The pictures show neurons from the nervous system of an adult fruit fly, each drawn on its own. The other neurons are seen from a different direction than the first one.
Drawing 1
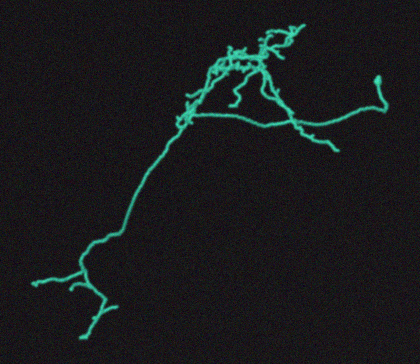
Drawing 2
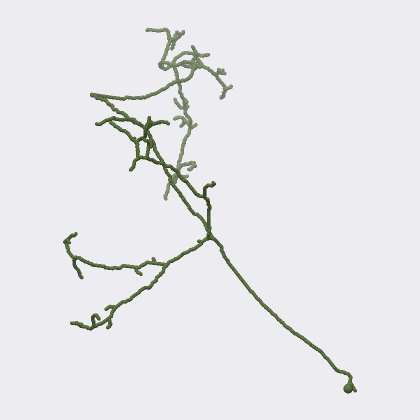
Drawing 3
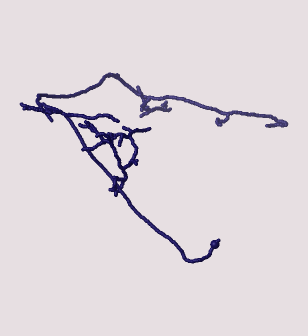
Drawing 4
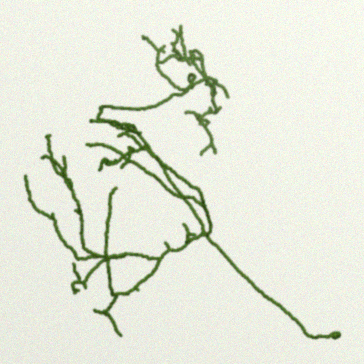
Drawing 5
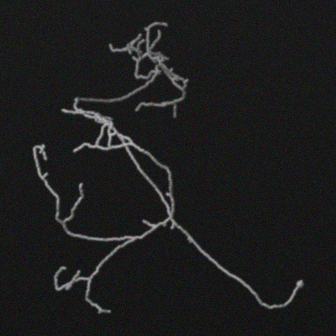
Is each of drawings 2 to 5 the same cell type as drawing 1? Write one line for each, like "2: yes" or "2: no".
2: no
3: yes
4: no
5: no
